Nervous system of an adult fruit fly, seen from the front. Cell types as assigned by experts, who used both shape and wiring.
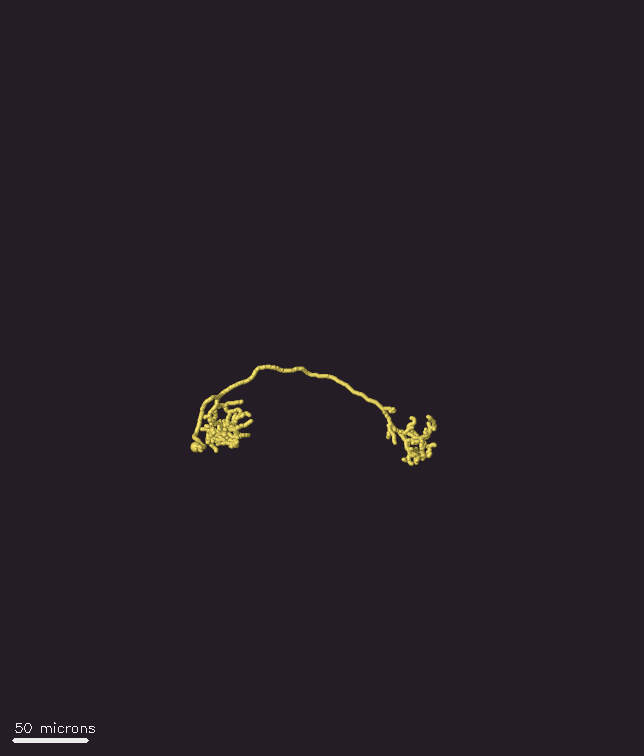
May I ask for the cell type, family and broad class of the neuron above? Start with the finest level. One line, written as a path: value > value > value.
v2LN4 > hemilineage ALv2 > central-brain intrinsic neuron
